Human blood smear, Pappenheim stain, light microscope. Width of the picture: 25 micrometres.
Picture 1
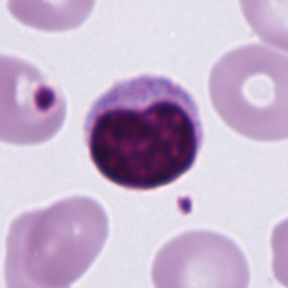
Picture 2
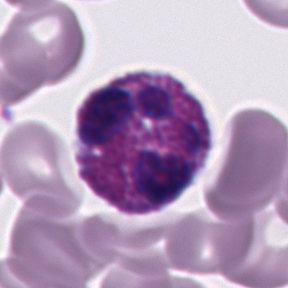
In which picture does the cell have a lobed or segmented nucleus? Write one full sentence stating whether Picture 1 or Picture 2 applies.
Picture 2 shows a cell whose nucleus is divided into segments.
